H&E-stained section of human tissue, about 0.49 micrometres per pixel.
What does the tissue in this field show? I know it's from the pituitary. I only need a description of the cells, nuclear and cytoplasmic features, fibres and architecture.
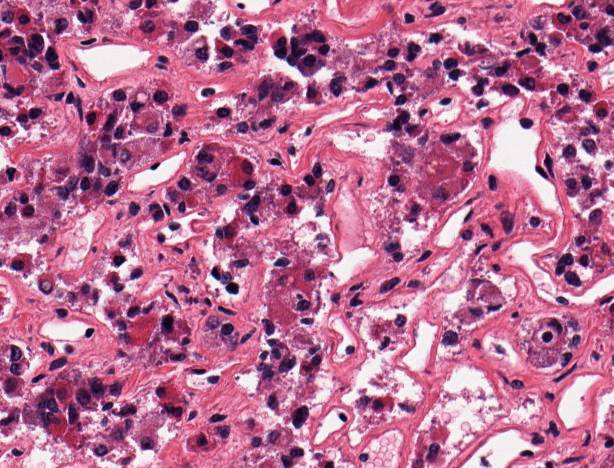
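There's a network here: thin pink collagenous strands branching irregularly across the whole field. Within its meshes, cells crowd in loose clusters, densest toward the left, many with granular purple-pink cytoplasm. Elongated spindle-shaped nuclei sit along the strands.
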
